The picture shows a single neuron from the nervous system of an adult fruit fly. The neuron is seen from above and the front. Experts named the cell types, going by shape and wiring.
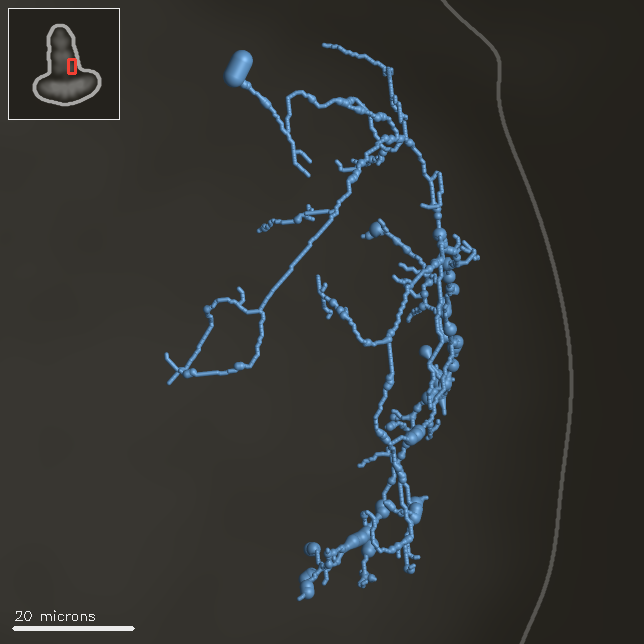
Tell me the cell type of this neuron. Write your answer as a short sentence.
The cell type is IN19A115.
